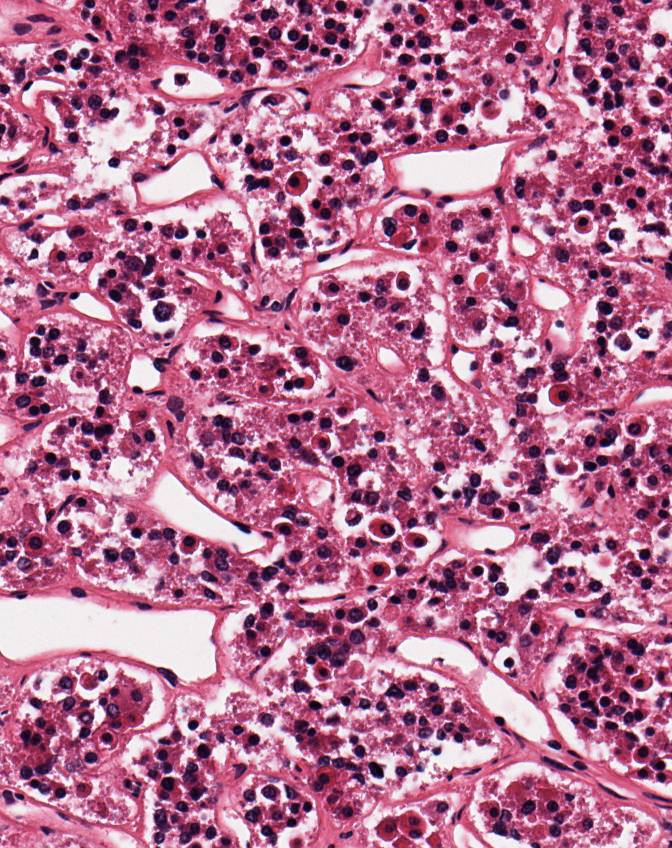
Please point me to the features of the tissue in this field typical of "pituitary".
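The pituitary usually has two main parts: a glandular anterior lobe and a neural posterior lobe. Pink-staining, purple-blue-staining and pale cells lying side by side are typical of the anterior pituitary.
In this field, cells with deeply red, eosinophilic cytoplasm around a round nucleus are scattered among paler cells, especially in the centre and right half, which agrees with that anterior mixture.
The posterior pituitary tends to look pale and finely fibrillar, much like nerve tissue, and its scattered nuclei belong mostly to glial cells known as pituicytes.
Here, by contrast, the cells are grouped throughout into rounded nests and short cords separated by thin pink septa. Most nuclei are small, round and darkly stained, and the nests have no central glandular lumina.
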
